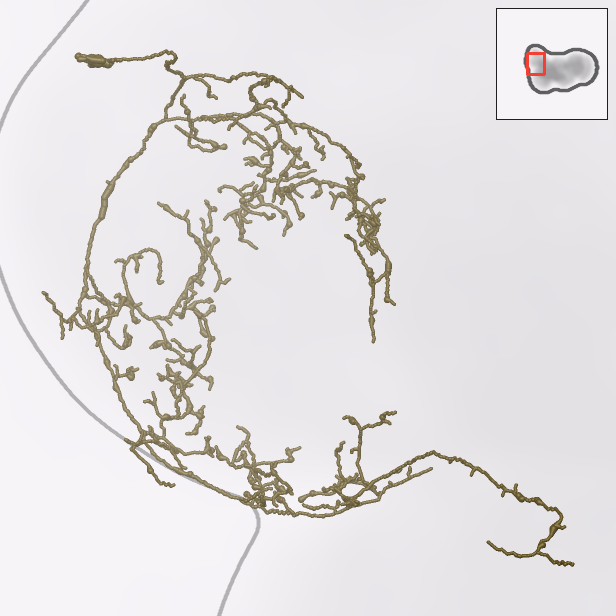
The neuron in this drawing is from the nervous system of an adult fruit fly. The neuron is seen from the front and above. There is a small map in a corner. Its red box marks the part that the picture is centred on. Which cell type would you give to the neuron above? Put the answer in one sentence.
The cell type is IN19A045.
